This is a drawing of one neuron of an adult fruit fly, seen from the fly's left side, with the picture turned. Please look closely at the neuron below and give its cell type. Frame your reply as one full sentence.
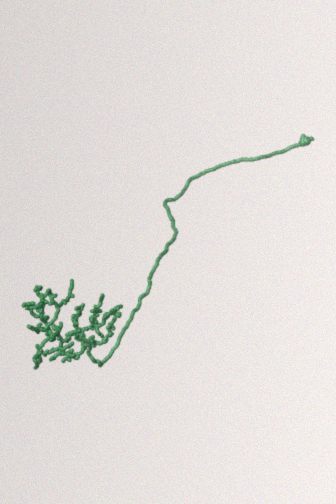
The neuron is typed under the name Li22.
